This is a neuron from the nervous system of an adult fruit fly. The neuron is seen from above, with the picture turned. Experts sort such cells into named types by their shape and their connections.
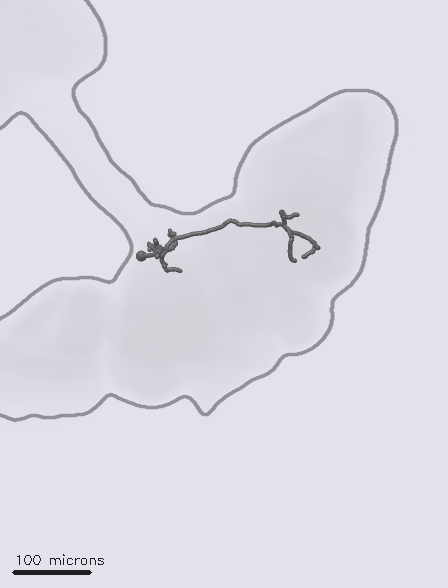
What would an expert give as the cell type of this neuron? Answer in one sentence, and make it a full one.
The type assigned to this neuron is GNG417.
